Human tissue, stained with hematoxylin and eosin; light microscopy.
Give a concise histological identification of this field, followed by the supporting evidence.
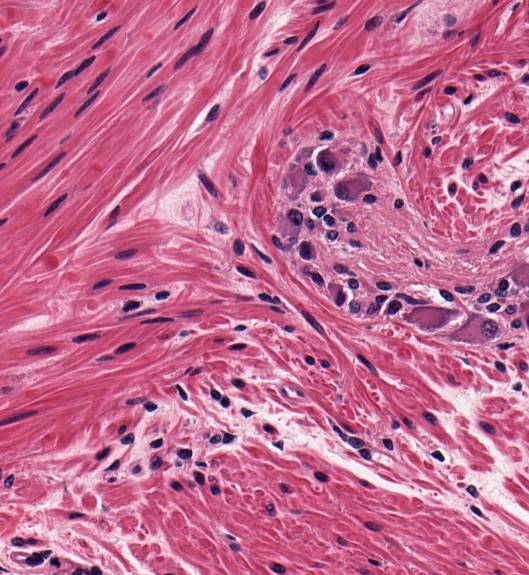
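The field mainly shows smooth muscle. Check one: bundles run in several directions, and in the upper left the fibres rise diagonally from lower left to upper right. Check two: nuclei there are elongated and cigar-shaped.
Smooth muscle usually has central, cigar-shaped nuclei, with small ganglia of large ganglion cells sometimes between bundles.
Check three: many small, dark, oval nuclei surround the ganglion cells.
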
